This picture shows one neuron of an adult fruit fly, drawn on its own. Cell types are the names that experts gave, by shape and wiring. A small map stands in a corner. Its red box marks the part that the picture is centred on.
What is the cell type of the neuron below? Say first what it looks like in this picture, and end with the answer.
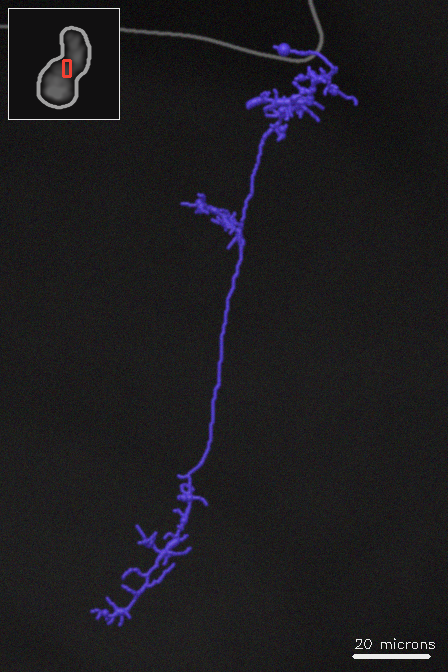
From top to bottom in the picture it spans about 160 microns. Dozens of branch ends can be seen. It is an optic-lobe intrinsic neuron. The cell type is TmY5a.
